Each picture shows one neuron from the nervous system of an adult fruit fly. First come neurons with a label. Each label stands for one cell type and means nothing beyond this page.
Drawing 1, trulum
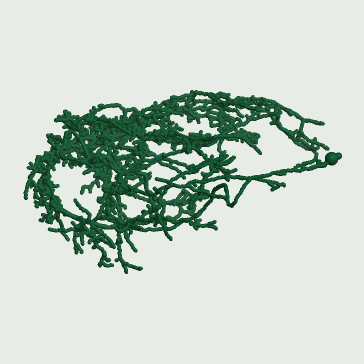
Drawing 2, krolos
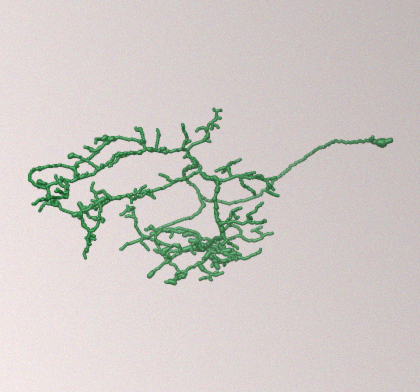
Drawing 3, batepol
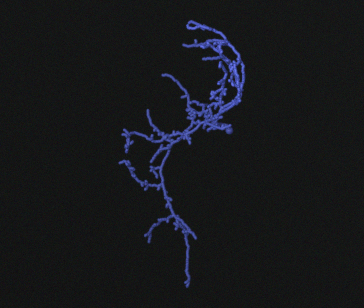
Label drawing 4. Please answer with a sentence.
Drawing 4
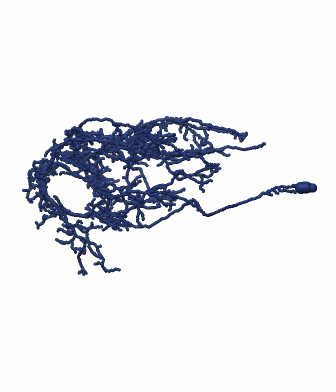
It belongs to trulum.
